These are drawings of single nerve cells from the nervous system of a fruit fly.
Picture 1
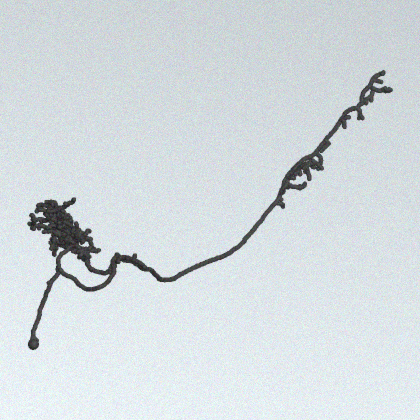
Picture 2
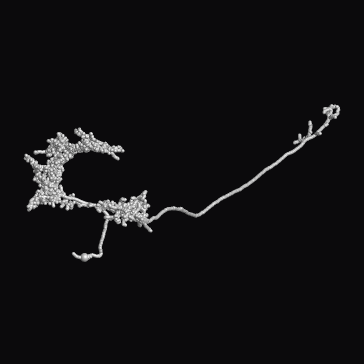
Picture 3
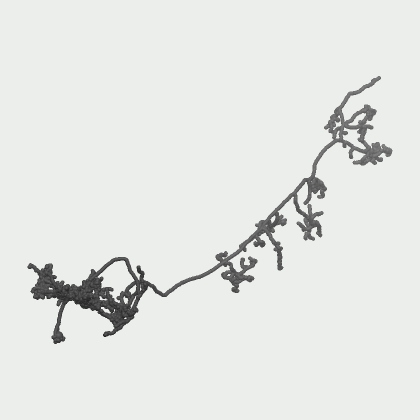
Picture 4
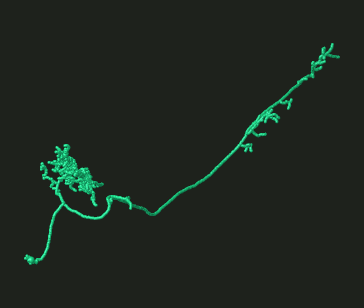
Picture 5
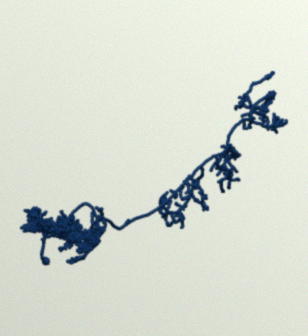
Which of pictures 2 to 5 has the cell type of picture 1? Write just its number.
4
